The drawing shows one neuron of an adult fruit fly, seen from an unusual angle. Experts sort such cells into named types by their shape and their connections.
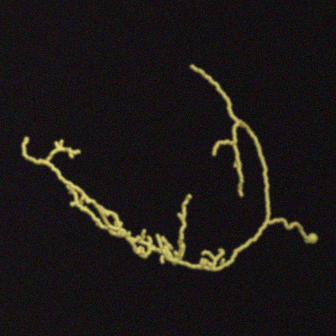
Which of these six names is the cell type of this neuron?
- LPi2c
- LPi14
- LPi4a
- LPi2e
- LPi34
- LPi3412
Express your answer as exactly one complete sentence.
The neuron has LPi14 as its cell type.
